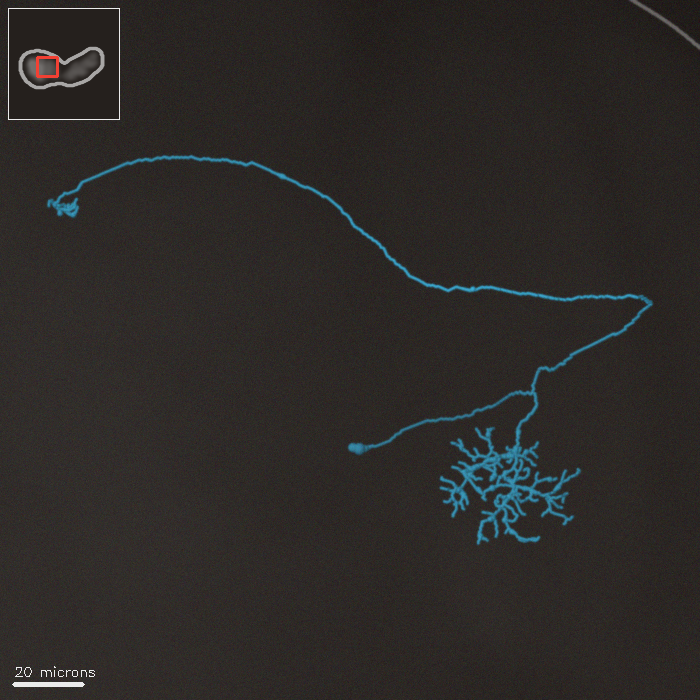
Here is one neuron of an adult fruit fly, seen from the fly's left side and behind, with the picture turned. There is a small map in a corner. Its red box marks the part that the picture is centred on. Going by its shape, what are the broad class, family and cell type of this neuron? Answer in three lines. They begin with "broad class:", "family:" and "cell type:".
broad class: visual projection neuron
family: MeTu
cell type: MeTu1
